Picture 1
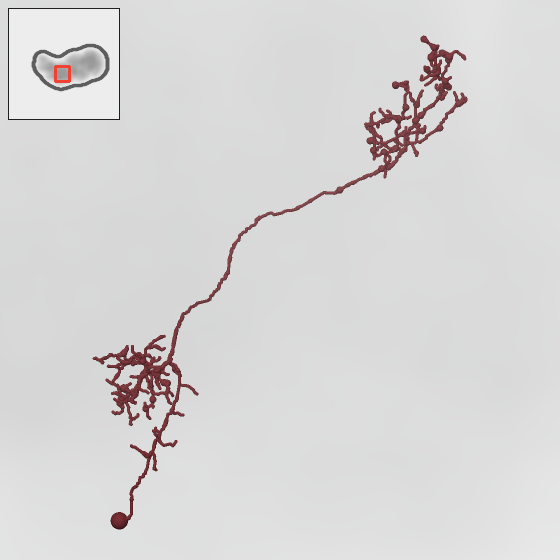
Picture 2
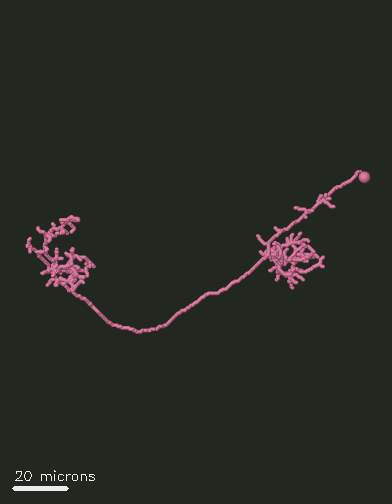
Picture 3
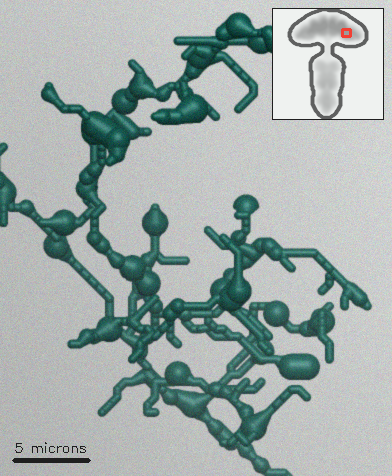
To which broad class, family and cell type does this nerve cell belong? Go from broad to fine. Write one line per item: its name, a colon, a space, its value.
broad class: optic-lobe intrinsic neuron
family: Tm
cell type: Tm31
